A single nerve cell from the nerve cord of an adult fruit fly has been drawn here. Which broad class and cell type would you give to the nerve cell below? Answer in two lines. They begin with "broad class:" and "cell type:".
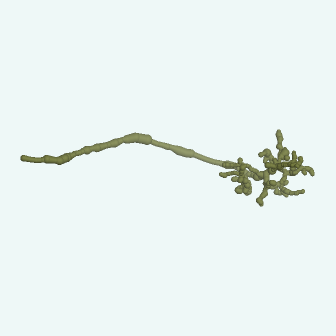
broad class: nerve-cord intrinsic neuron
cell type: INXXX285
